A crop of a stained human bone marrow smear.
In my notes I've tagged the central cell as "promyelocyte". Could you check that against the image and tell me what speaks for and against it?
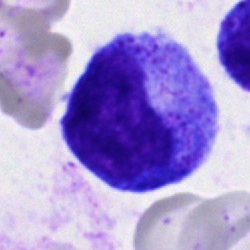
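Nucleus fills most of the cell; cytoplasm lies mainly at the upper right.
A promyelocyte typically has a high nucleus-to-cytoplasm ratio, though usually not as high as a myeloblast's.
Goes with promyelocyte. Nuclear edge: a shallow indentation on the upper-right side, so the outline can be made out.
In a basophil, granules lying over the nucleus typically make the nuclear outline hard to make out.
Counts against basophil. Cytoplasm blue, with a paler patch lying against the indentation; no vacuoles. Outline roughly round, edge smooth. Red cells near it at upper left and lower right, not touching. Verdict: promyelocyte.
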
